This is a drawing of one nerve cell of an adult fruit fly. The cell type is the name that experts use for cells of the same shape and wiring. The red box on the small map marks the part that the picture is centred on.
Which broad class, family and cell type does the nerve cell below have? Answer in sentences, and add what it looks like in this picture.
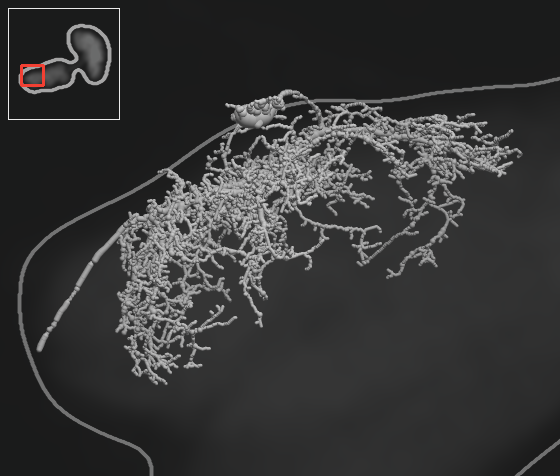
Its broad class is motor neuron of the nerve cord. Its family is hemilineage 17X. The cell type is Sternotrochanter MN. It is in the nerve cord and does not reach the brain. The picture shows more than a hundred branch ends.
